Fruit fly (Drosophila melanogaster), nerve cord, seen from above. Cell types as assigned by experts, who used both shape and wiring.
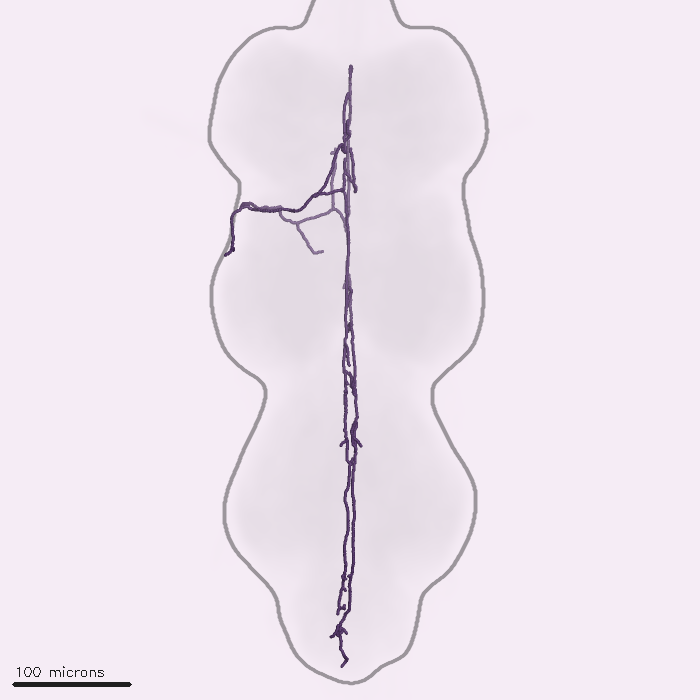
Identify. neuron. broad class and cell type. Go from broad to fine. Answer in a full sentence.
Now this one: A sensory neuron entering the nerve cord, type SNxx31.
